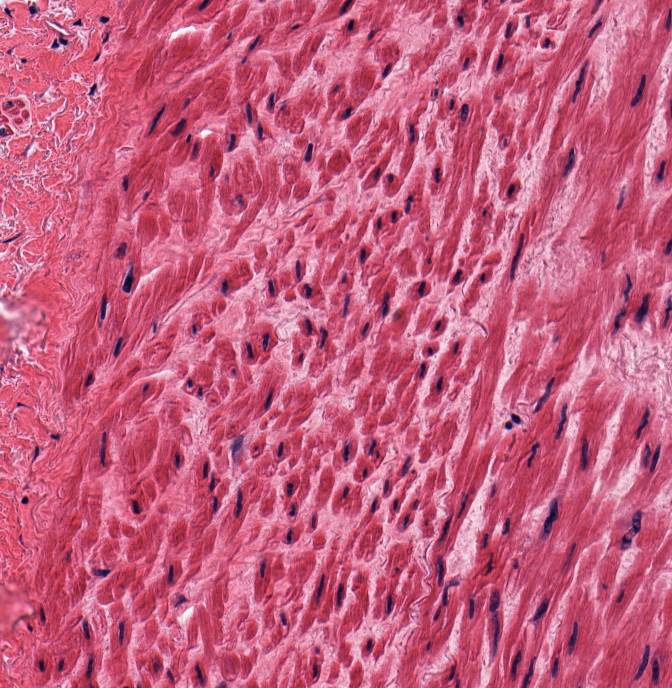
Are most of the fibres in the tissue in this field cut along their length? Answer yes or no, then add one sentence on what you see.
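No. In the centre of the field many cells are cut across, appearing as rounded pink profiles with a small round central nucleus.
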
